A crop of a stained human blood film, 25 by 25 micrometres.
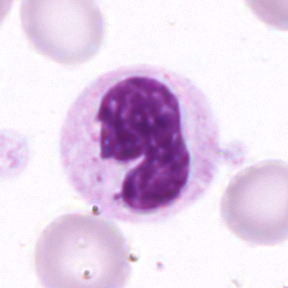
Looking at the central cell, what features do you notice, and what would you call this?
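Here the cell has a round, smooth outline. Its nucleus is bent into a kidney shape, with the notch opening toward the lower left, and no nucleoli are visible within it. Fine pink granules are scattered through the cytoplasm. The cell is a band neutrophil.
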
